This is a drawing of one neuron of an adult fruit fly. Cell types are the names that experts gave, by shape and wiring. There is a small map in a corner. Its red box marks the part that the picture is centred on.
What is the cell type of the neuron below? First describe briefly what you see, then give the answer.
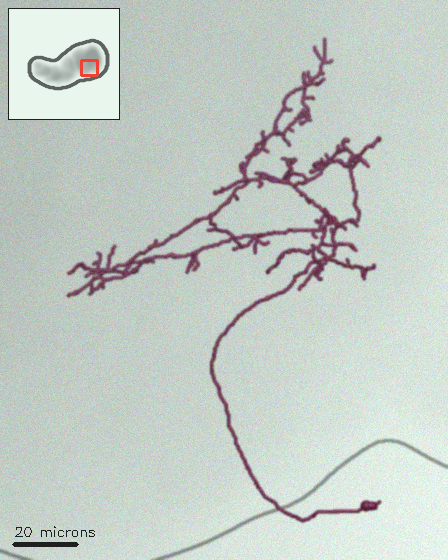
Its cell body lies at the lower right of the picture. From top to bottom in the picture it spans about 160 microns. The picture shows dozens of branch ends. This is a central-brain intrinsic neuron. It is of cell type CB3798.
